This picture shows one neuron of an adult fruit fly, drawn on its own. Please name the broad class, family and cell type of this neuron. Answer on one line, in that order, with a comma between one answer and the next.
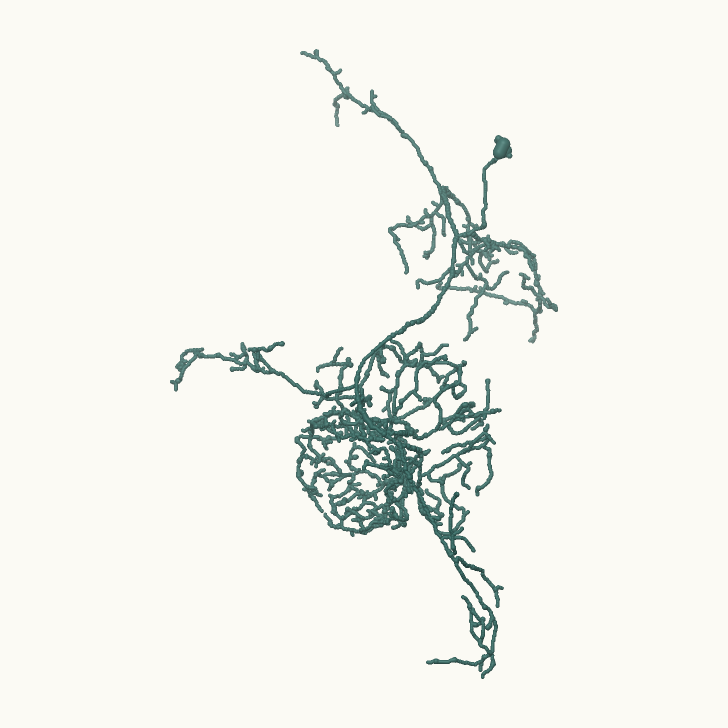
central-brain intrinsic neuron, class CX, ExR5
